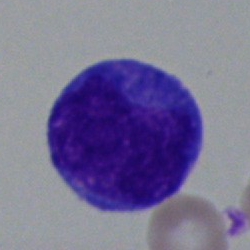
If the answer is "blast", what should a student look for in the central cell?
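In this blast, the outline is round and smooth. The cytoplasm is deep blue and shows no distinct granules. The chromatin is fine and evenly spread, without large dark clumps. The cell is a blast.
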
